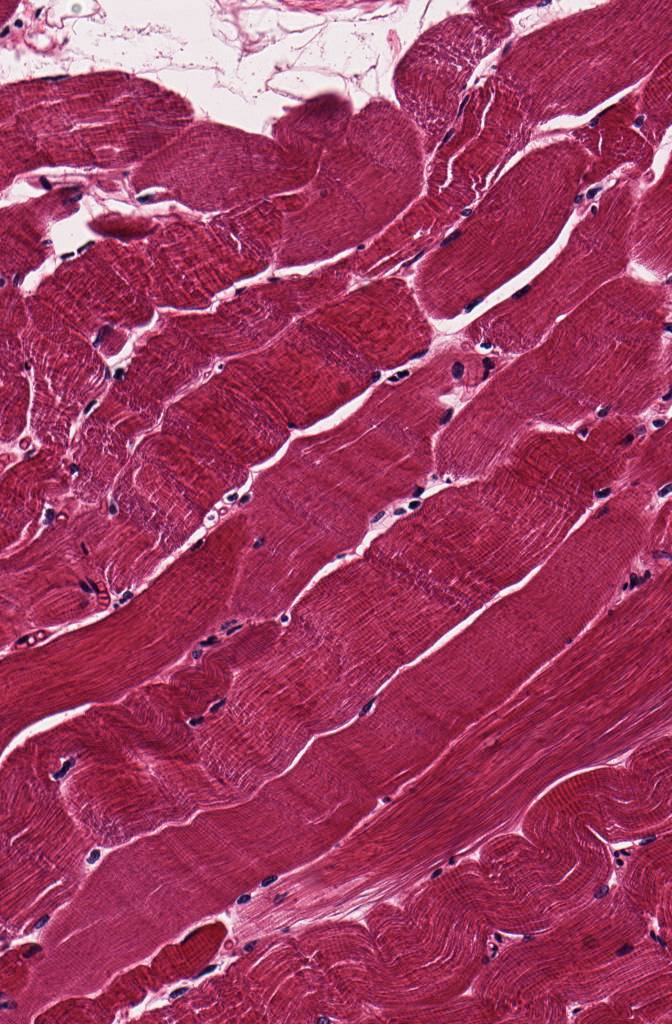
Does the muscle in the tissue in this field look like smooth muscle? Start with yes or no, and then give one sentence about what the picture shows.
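No. The fibres show fine transverse cross-striations along their length.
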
